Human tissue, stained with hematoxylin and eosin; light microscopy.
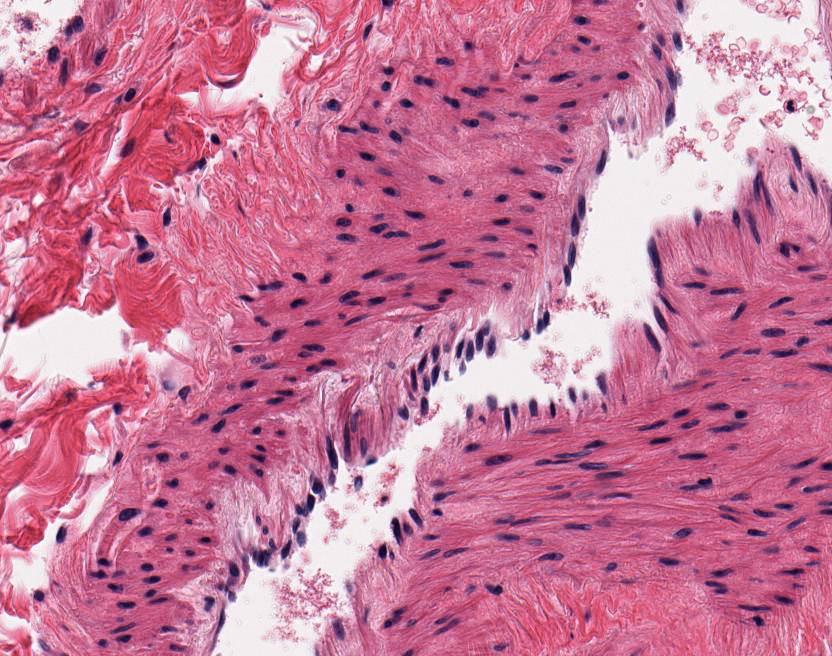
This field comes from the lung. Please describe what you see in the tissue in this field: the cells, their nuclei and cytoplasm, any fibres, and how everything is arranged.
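Smooth muscle cells here have elongated, cigar-shaped dark nuclei set in pink cytoplasm. Scattered red blood cells lie within a cleft and in the open space at upper right. At the upper left the tissue is dense, bright pink wavy collagen with few nuclei. No glands are present anywhere in the field.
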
